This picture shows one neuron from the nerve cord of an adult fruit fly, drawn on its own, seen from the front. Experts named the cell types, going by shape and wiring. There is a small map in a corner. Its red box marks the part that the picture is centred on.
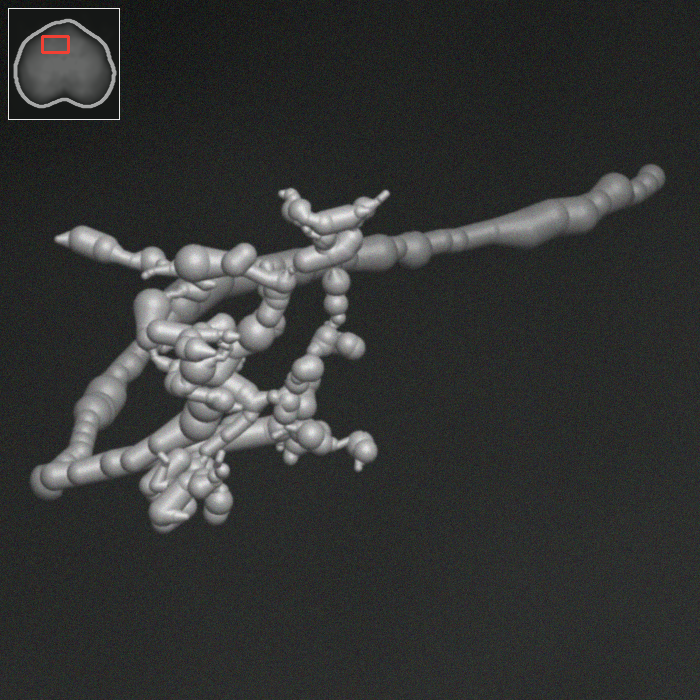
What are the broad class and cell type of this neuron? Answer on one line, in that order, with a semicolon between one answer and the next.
nerve-cord intrinsic neuron; INXXX285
